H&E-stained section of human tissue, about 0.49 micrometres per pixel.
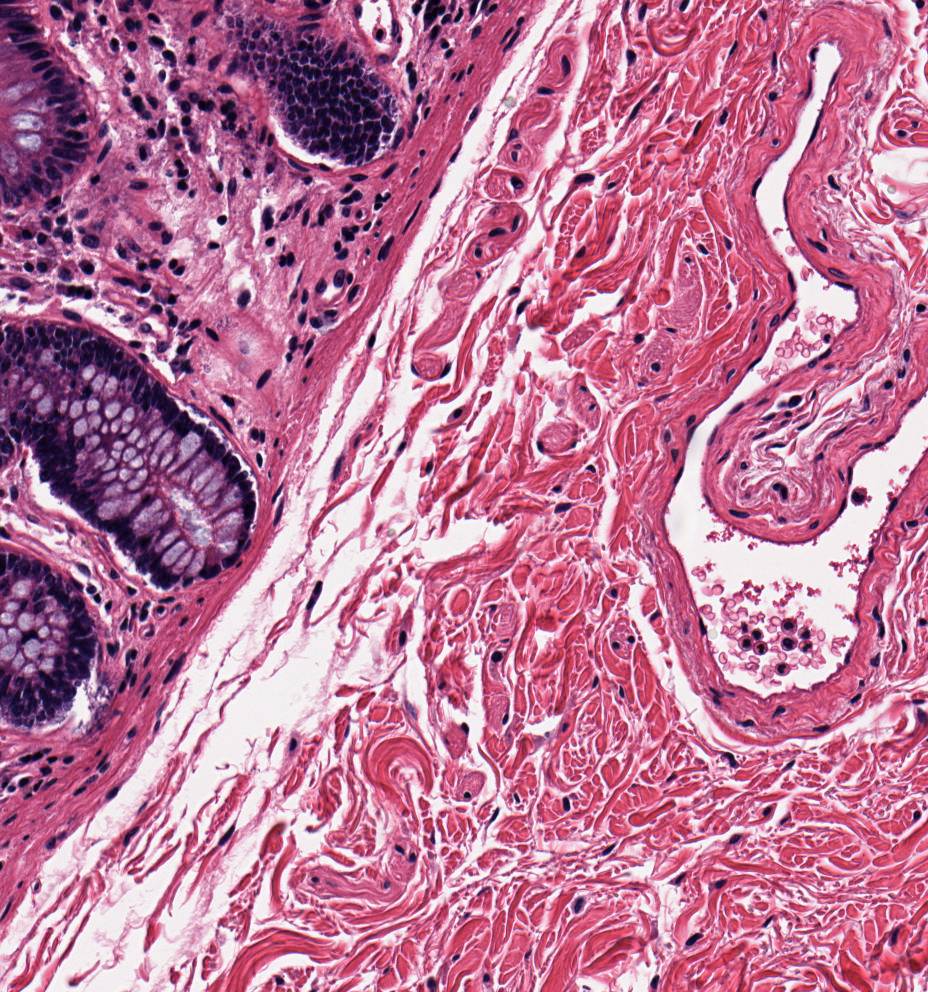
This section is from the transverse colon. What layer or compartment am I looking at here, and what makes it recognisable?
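Submucosa is the part shown here. Along the left edge lie crypts crowded with goblet cells holding pale mucin vacuoles, and just beneath them runs a thin band of smooth muscle with elongated nuclei. To the right of that band, long empty clefts split the fibrous tissue, and a large thin-walled vessel with a winding, irregular outline lies in the right half.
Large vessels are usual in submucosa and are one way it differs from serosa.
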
